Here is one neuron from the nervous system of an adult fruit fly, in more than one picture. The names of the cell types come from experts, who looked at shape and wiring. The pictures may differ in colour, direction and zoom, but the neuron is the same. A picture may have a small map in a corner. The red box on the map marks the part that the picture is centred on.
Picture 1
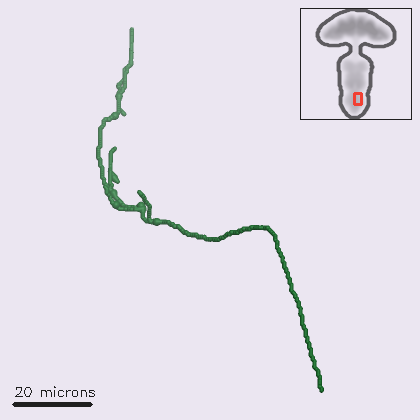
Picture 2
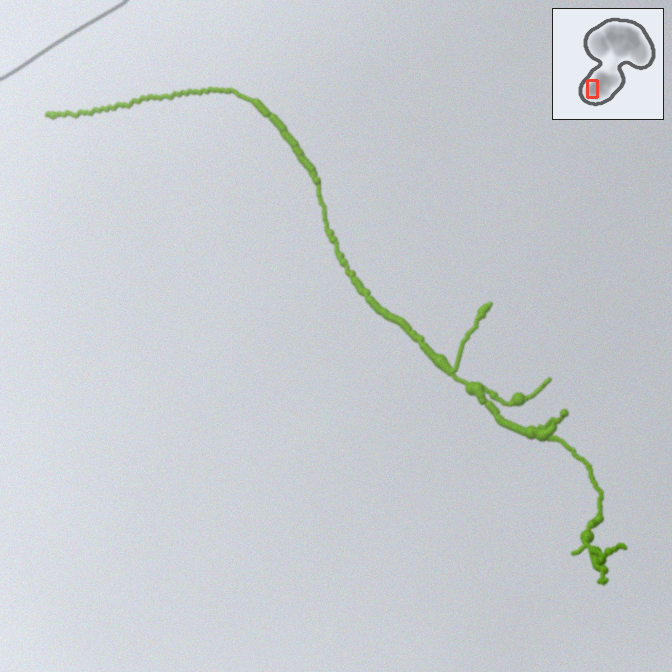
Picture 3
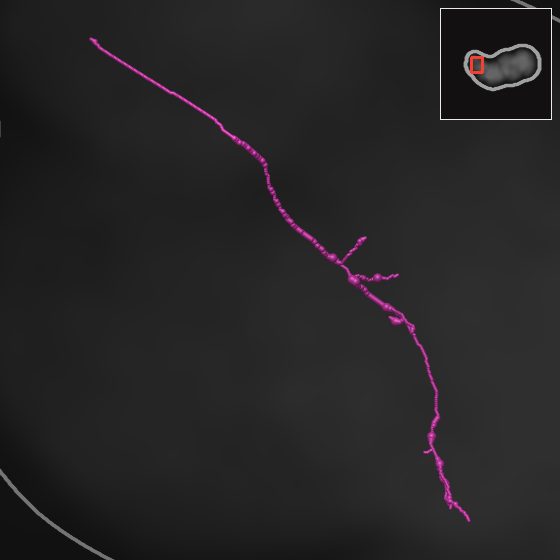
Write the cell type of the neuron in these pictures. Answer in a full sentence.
The cell type is SNxx22.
